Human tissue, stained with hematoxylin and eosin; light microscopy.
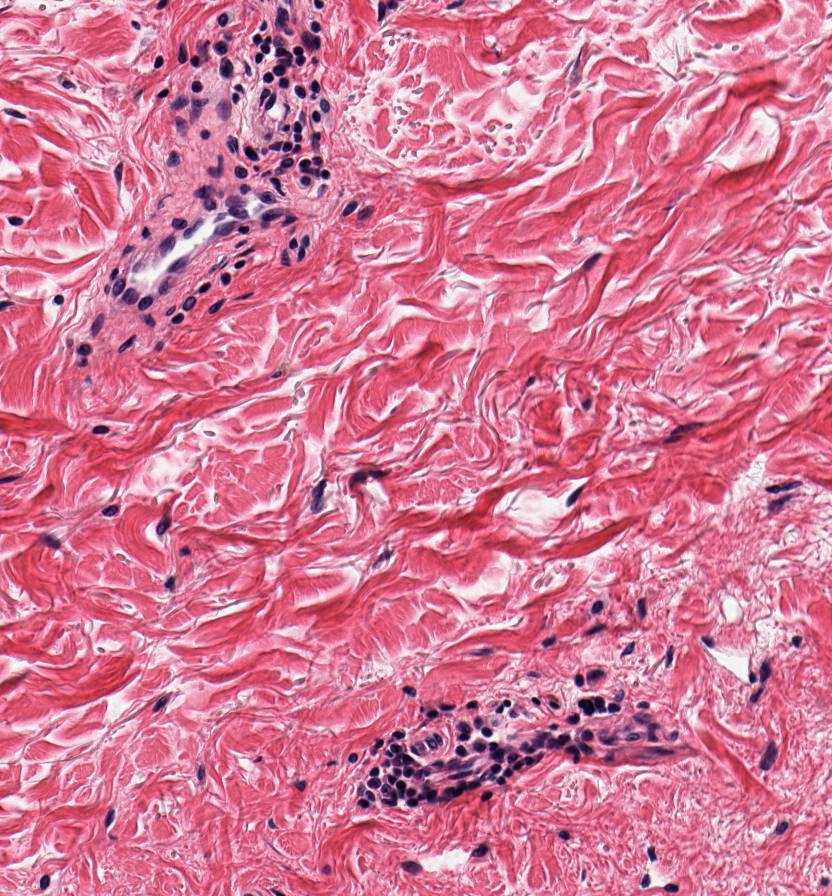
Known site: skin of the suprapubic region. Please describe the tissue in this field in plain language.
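Dense, deeply eosinophilic collagen bundles fill almost the whole field. Sparse stromal cells with small dark spindle-shaped nuclei lie singly between the bundles. Lymphocytes with small round dark nuclei form a loose cluster around the vessel at upper left and a second small cluster in the lower centre.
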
